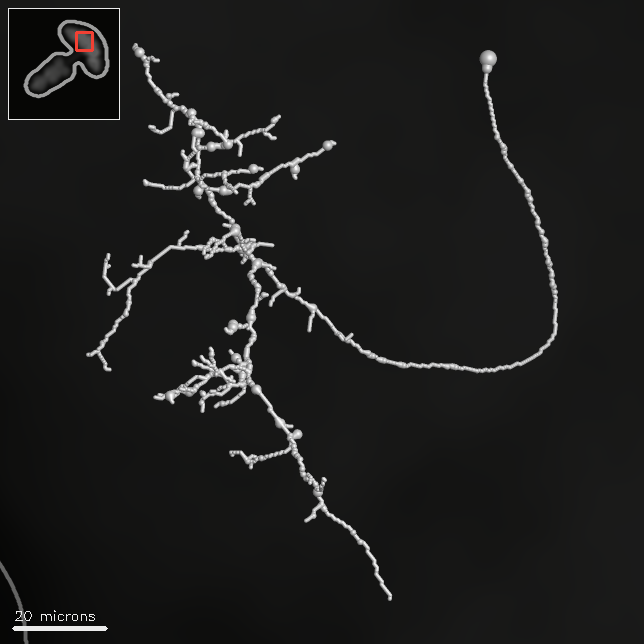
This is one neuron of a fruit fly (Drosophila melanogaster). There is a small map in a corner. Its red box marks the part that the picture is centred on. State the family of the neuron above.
hemilineage MD3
